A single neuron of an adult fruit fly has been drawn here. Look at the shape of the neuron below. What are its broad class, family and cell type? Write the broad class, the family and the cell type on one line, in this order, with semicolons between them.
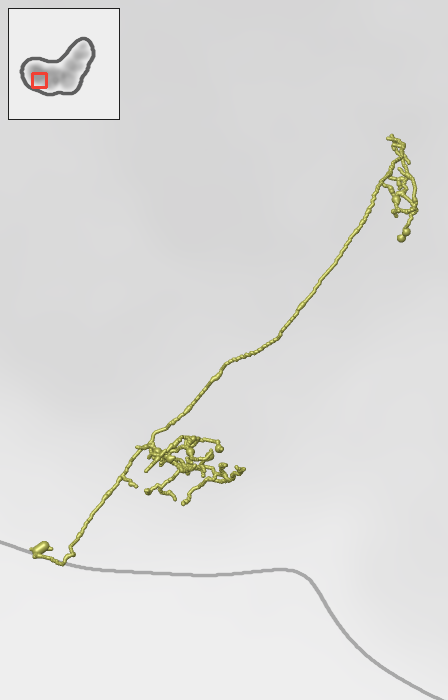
optic-lobe intrinsic neuron; Tm; Tm40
